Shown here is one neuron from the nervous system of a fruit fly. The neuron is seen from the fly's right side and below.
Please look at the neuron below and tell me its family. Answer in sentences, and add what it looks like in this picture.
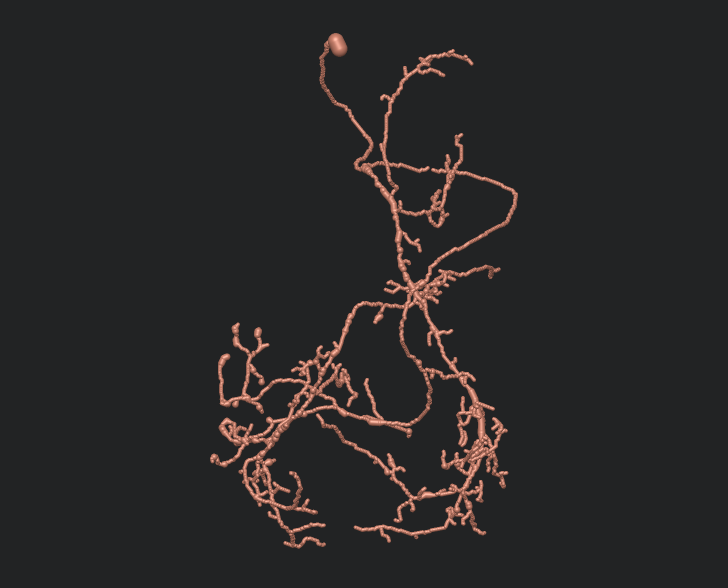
Its family is hemilineage PSp2. This is a central-brain intrinsic neuron. The cell body is at the top of the picture. Dozens of branch ends can be seen.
